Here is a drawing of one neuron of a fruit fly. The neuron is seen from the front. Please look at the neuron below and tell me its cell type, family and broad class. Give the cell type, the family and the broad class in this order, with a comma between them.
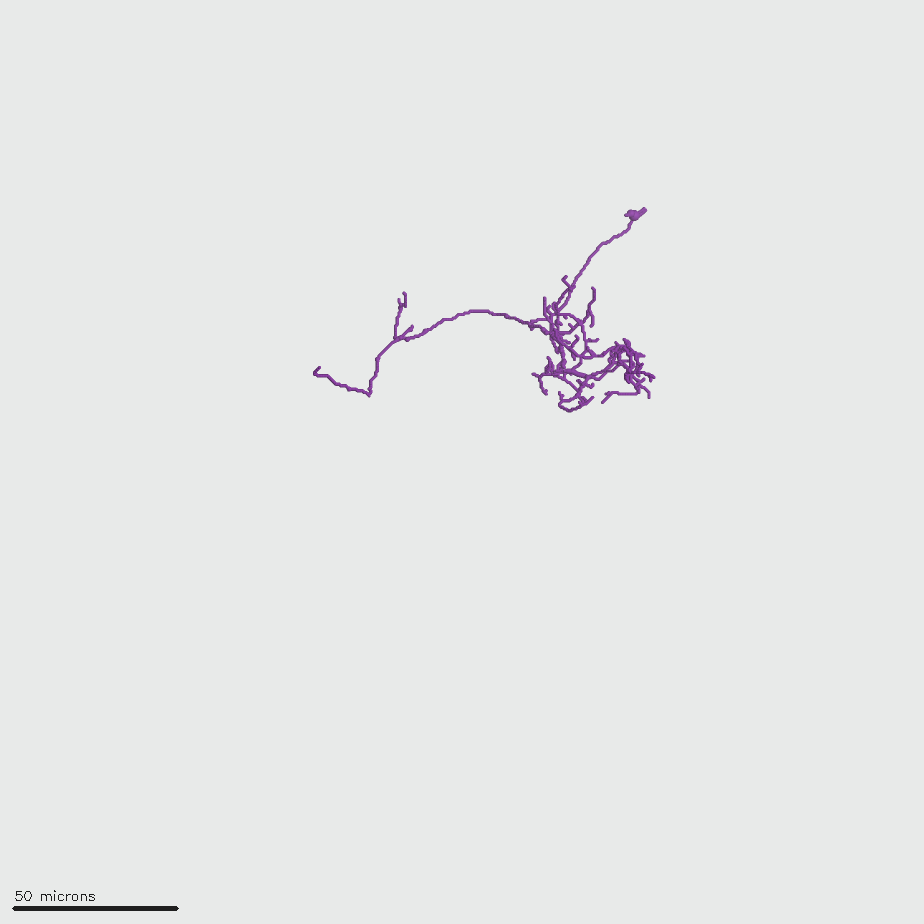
IN07B096_a, hemilineage 07B, nerve-cord intrinsic neuron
